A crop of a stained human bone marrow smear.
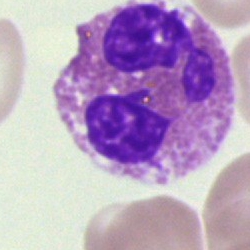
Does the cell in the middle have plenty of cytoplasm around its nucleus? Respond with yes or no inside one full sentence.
Yes, its cytoplasm is plentiful around the nucleus.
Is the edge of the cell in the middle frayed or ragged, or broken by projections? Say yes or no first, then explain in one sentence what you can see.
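Yes. The cell outline is roughly round with a slightly ragged edge.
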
